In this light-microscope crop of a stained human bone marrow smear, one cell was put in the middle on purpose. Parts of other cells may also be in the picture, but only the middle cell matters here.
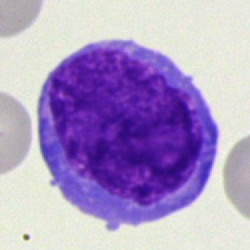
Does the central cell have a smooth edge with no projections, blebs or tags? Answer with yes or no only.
No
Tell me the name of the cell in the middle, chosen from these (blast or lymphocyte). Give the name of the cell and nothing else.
blast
